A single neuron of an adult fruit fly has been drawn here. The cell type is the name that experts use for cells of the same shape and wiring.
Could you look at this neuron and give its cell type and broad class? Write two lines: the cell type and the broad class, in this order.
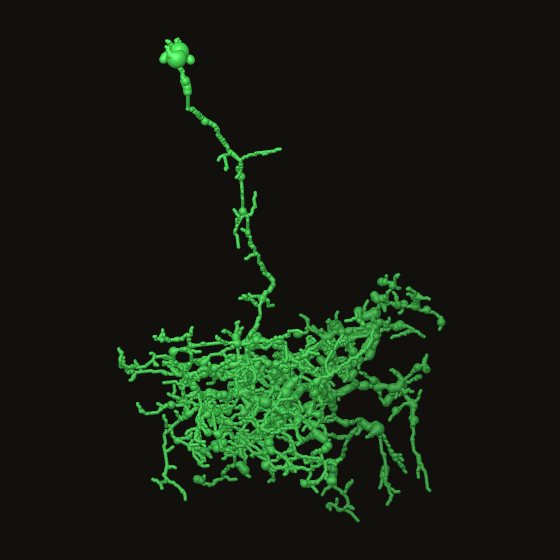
PS137
central-brain intrinsic neuron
